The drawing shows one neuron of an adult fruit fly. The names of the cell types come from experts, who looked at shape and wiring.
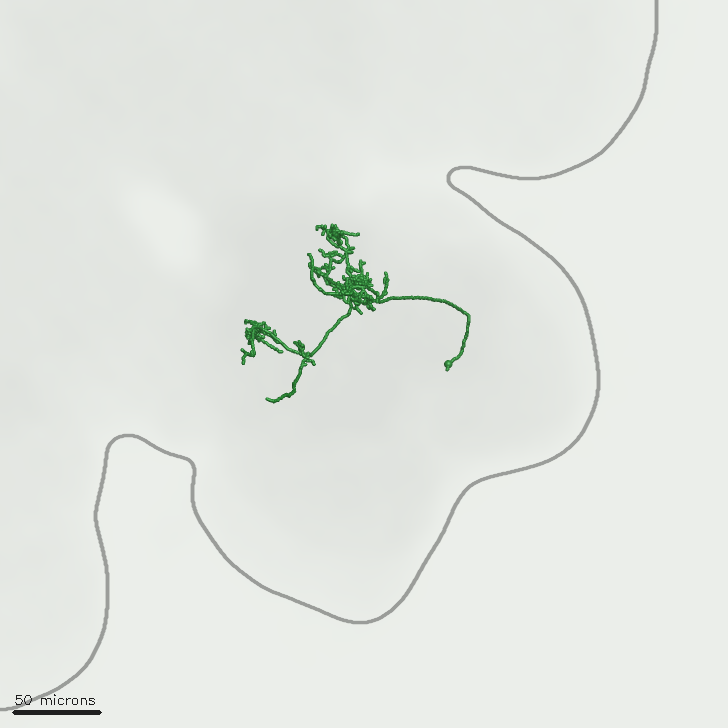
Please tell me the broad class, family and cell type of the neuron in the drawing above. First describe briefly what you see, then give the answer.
The cell body can be seen in the middle of the picture. By the scale bar it is about 130 microns wide in this view. Its broad class is nerve-cord intrinsic neuron. Its family is hemilineage 07B. The cell type is IN07B067.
